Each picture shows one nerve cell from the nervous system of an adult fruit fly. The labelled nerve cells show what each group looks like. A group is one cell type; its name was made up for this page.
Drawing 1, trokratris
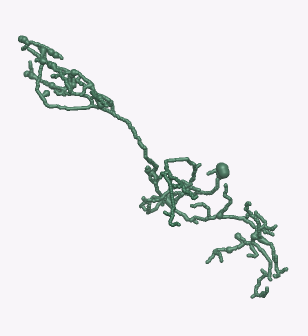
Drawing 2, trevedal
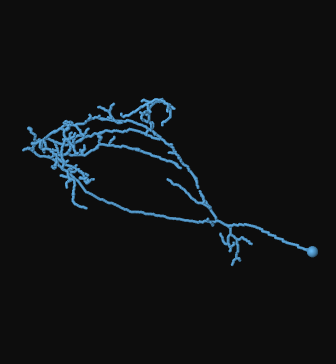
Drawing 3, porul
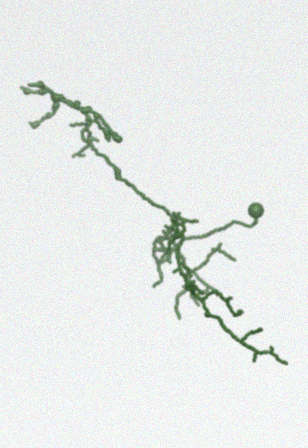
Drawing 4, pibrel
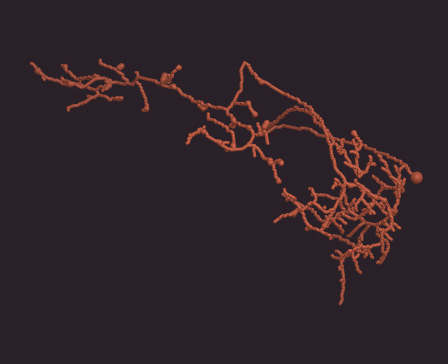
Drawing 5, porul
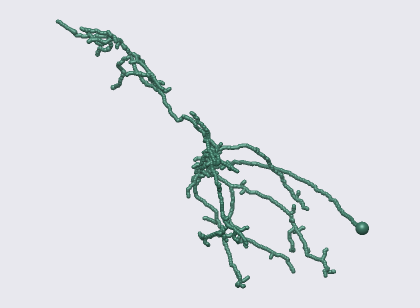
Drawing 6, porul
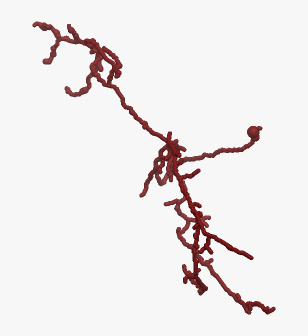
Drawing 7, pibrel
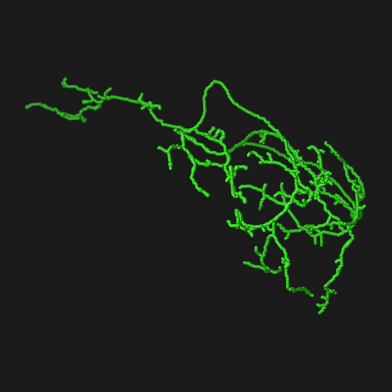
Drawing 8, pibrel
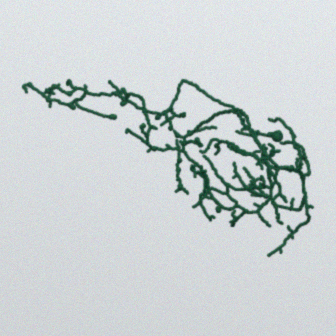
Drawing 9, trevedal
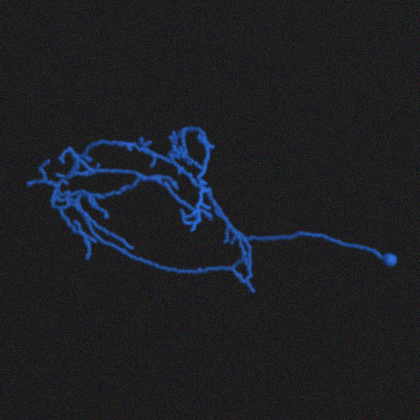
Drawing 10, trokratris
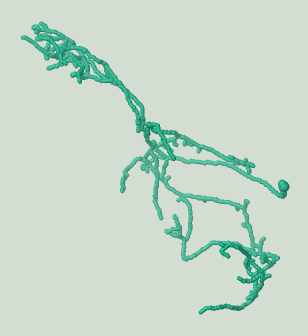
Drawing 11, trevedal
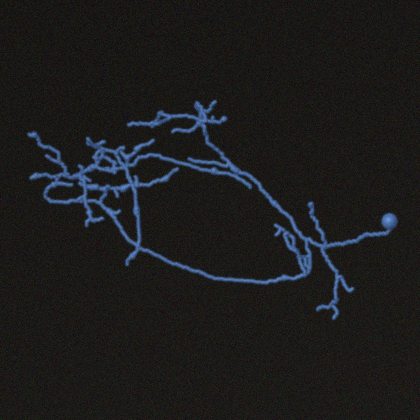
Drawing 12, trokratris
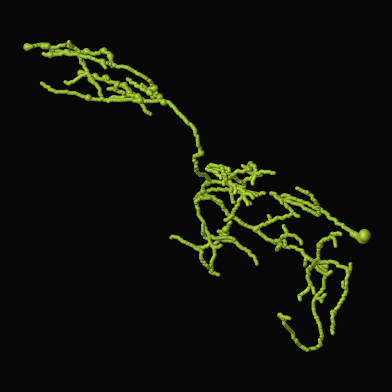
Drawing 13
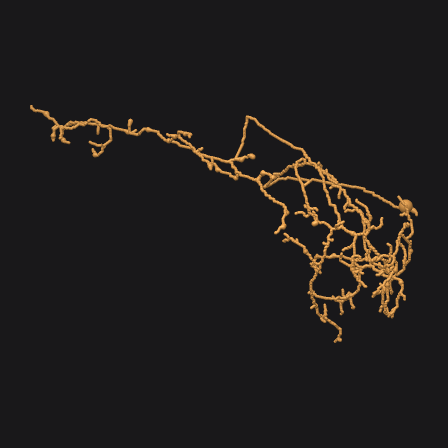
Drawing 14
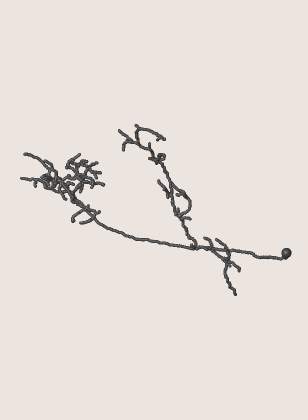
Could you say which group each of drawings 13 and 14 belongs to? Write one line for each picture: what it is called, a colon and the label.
13: pibrel
14: trevedal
